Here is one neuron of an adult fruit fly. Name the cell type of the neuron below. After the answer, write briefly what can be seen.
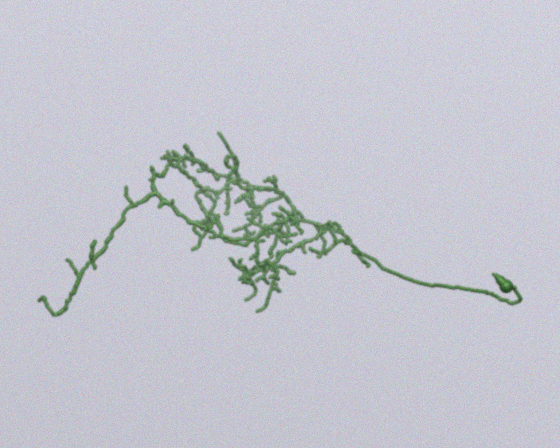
Its cell type is IN14A017. This is a nerve-cord intrinsic neuron. Dozens of branch ends can be seen. As drawn here it is more than twice as wide as it is tall.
